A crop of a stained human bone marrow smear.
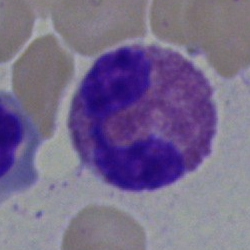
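Eosinophil in the middle here: a round, smooth outline, with the nucleus curved into two dense lobes, one at the upper left and one at the bottom, joined along the left side. Its chromatin is dark purple and densely condensed, and there's plenty of pinkish-lilac cytoplasm around it.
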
